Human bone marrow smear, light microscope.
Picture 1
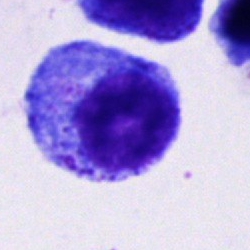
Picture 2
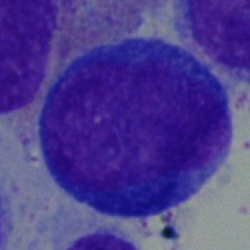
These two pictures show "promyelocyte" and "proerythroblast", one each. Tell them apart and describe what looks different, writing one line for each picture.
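Picture 1 shows a promyelocyte: Fine reddish-purple granules are scattered through the cytoplasm.
Picture 2 shows a proerythroblast: No granules are visible in the cytoplasm.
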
